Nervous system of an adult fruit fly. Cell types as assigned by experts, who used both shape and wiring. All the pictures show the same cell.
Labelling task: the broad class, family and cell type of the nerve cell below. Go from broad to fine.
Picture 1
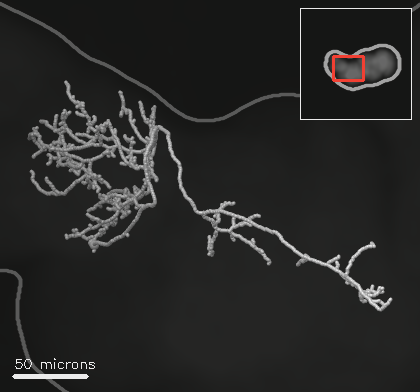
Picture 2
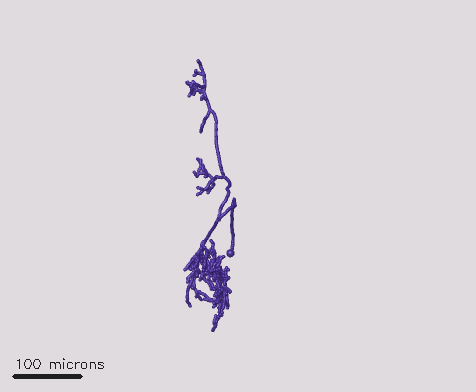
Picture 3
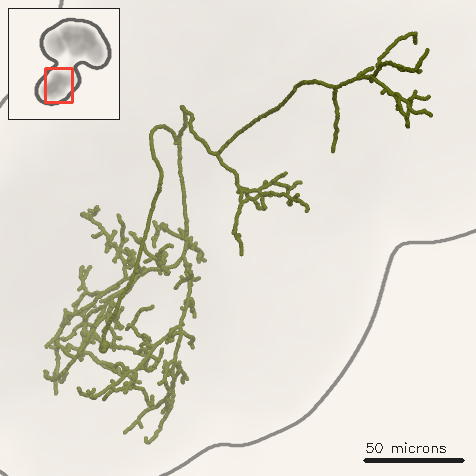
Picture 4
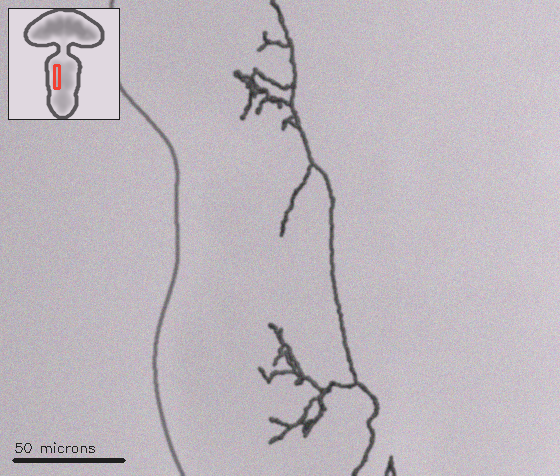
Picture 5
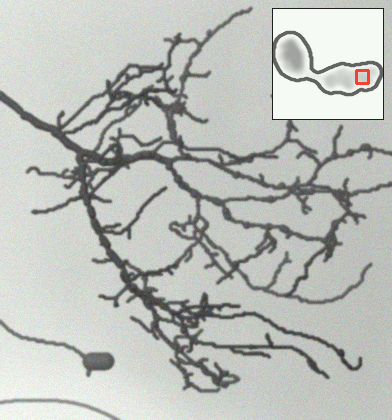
nerve-cord intrinsic neuron; hemilineage 02A; IN02A011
